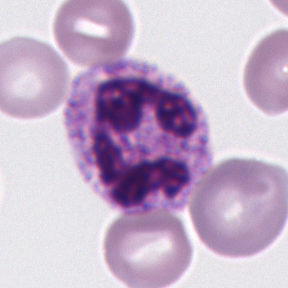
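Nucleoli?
None visible in the nucleus.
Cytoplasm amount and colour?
Ample, pale pink; surrounds and lies between the nuclear lobes.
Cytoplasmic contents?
Fine purple granules scattered throughout; no vacuoles.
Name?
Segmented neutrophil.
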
